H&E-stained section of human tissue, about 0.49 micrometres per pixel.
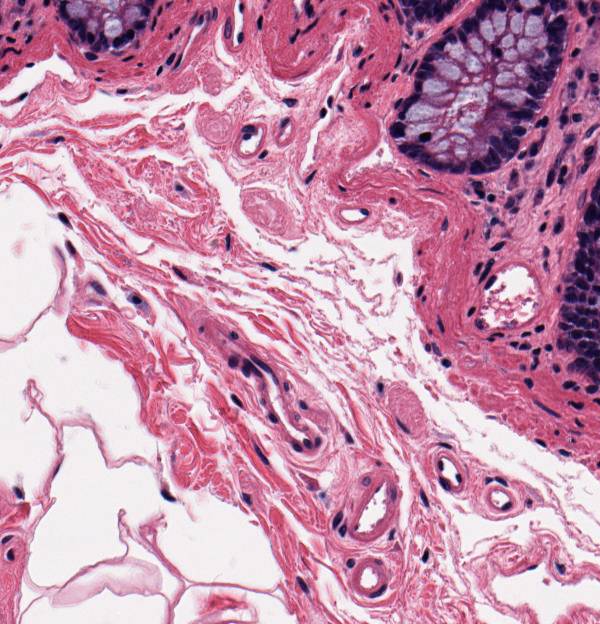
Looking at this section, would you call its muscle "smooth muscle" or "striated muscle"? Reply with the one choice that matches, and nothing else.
Smooth muscle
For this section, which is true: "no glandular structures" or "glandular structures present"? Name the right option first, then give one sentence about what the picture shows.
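Glandular structures present. The gland in the upper right is cut across and shows many rounded pale goblet cells arranged around a small central lumen.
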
